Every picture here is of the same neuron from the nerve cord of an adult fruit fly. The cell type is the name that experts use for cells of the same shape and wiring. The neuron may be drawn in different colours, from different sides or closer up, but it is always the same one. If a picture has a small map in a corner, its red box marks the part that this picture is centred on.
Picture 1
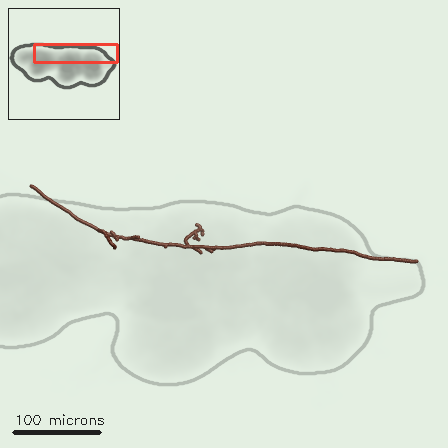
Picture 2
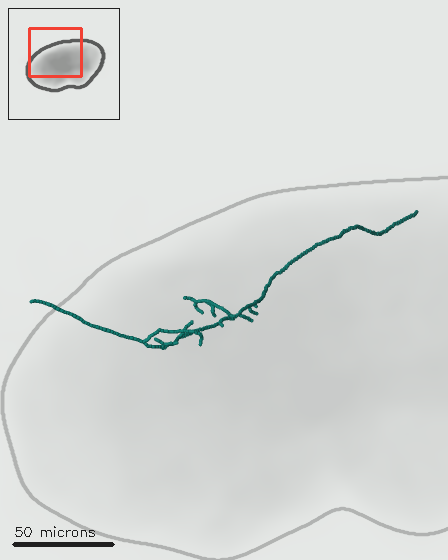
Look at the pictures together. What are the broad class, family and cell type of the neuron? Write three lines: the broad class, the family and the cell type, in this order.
sensory neuron ascending to the brain
class mechanosensory proprioceptive
SApp08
